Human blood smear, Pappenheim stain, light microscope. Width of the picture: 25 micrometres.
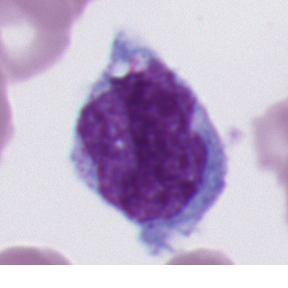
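Monocyte, the nucleated cell at the centre of this peripheral blood smear. Notice how the monocyte's outline is irregular, drawn out into a point at the upper left. A fold or groove runs roughly from top to bottom through the middle of its nucleus. The cytoplasm is a pale greyish blue, and along the bottom of the cell its edge is frayed and ragged.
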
